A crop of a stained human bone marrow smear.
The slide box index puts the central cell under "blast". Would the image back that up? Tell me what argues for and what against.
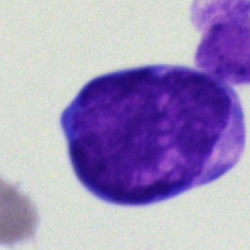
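The chromatin is finely textured rather than coarsely clumped, and this goes with blast rather than erythroblast.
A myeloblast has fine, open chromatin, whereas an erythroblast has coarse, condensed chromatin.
The nucleus fills most of the cell and leaves only a narrow rim of cytoplasm, which again goes with blast.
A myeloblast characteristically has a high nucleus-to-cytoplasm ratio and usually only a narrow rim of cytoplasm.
The cytoplasm is most visible as a crescent on the right side, and no distinct granules are seen in it. The outline is rounded-oval and mostly smooth, apart from a small rounded bulge projecting from the left edge. The name blast fits this cell, and erythroblast does not.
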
